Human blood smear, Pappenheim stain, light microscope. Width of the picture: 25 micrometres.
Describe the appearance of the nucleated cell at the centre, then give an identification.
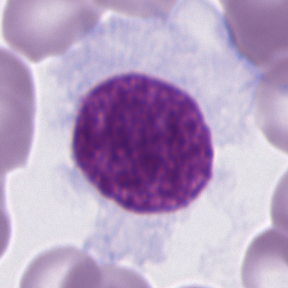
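No nucleoli can be seen in the nucleus. Abundant cytoplasm surrounds it as a wide rim on all sides. That cytoplasm is very pale greyish blue and shows no distinct granules. The cell is a hairy cell.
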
